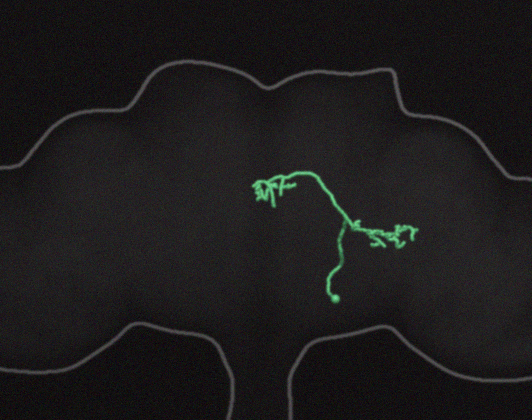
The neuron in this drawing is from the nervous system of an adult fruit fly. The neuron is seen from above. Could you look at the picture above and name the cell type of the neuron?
FB9A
